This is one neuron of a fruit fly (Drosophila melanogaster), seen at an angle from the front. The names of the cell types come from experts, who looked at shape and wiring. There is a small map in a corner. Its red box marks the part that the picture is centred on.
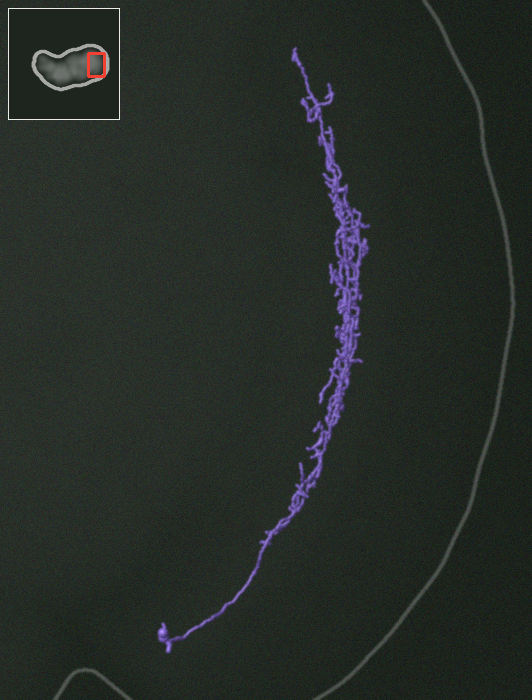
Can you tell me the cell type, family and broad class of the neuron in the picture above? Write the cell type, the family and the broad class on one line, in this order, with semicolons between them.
Cm13; Cm; optic-lobe intrinsic neuron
